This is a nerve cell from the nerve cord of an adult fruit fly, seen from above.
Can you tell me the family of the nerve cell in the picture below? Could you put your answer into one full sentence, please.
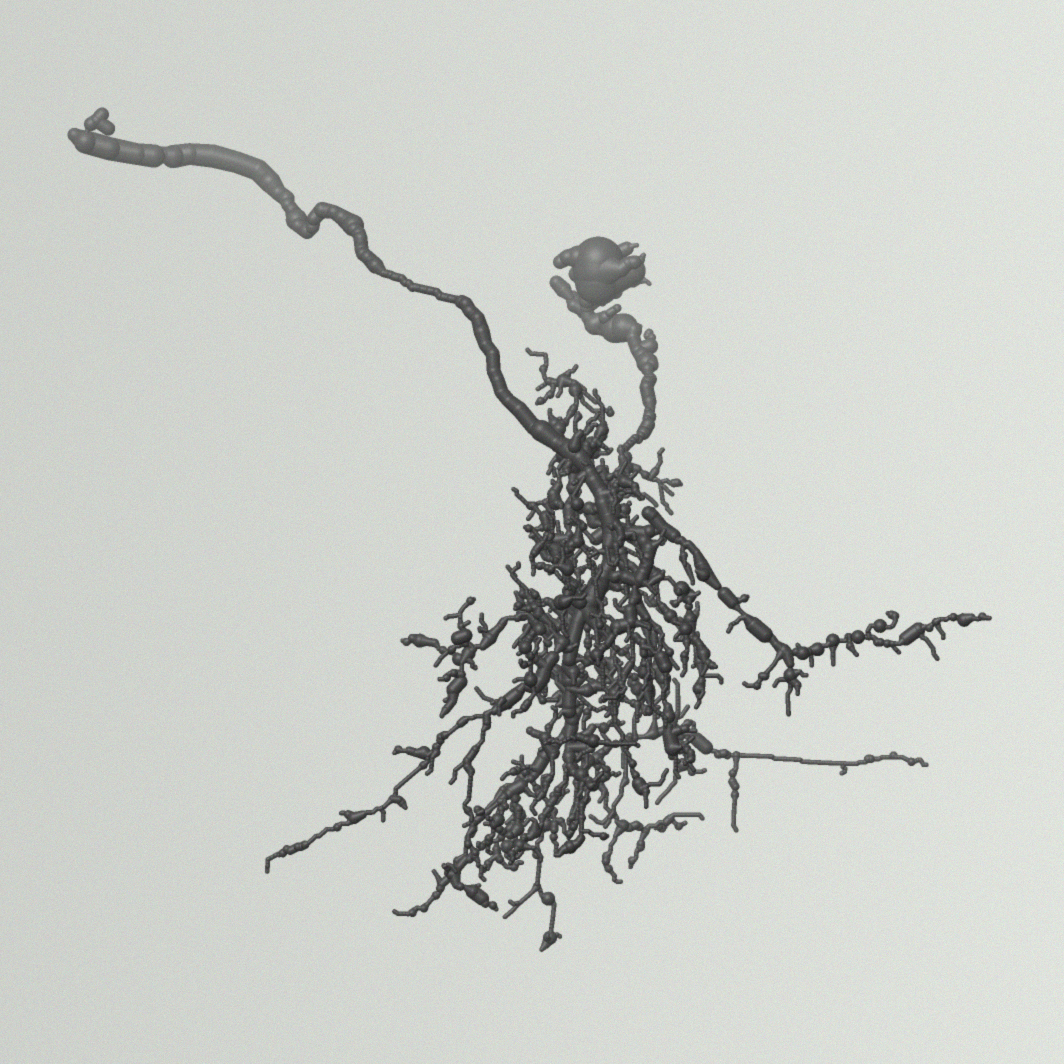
Family hemilineage 16B includes the nerve cell shown here.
